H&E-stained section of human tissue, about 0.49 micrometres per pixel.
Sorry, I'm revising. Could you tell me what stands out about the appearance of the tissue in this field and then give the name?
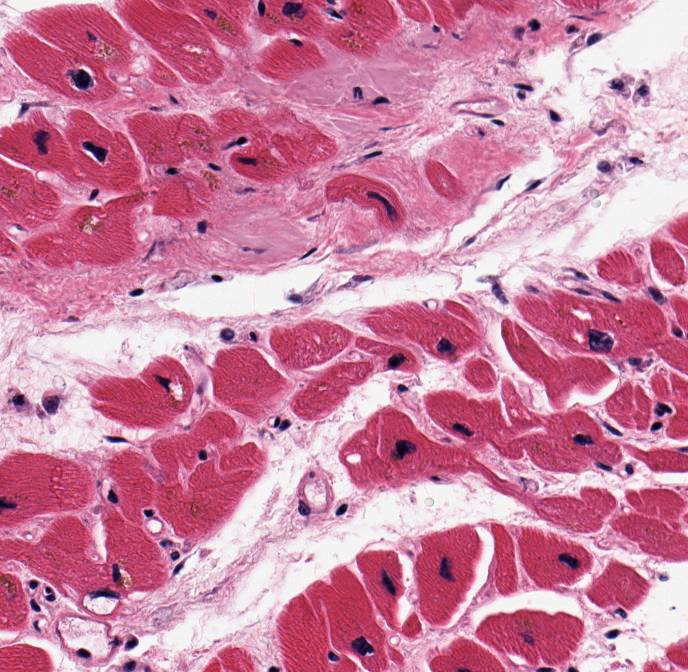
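Muscle fibres appear mostly in cross and oblique section, with some profiles branching. Fine golden-brown granules sit in the cytoplasm beside many fibre nuclei. Between bundles, sparsely cellular loose connective tissue holds scattered small dark spindle-shaped nuclei, and a small thin-walled vessel lies within it near the lower centre. This is the left ventricle of the heart.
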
